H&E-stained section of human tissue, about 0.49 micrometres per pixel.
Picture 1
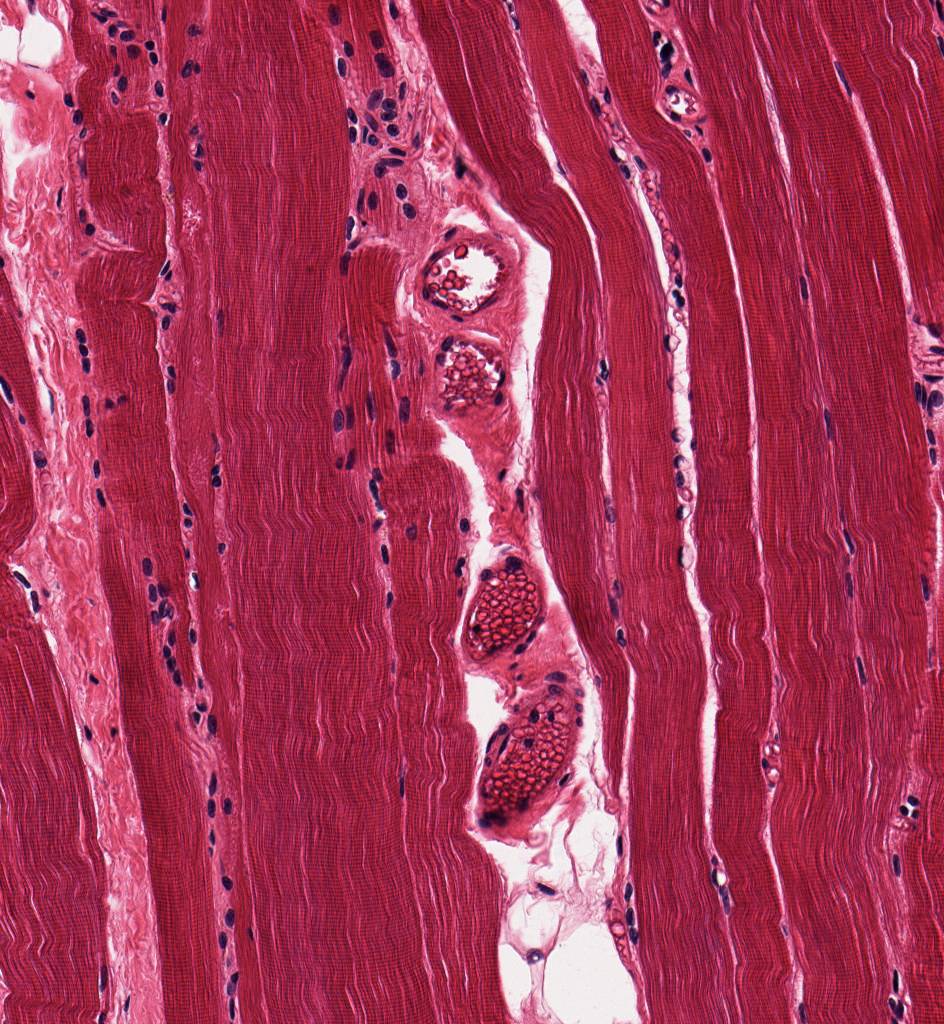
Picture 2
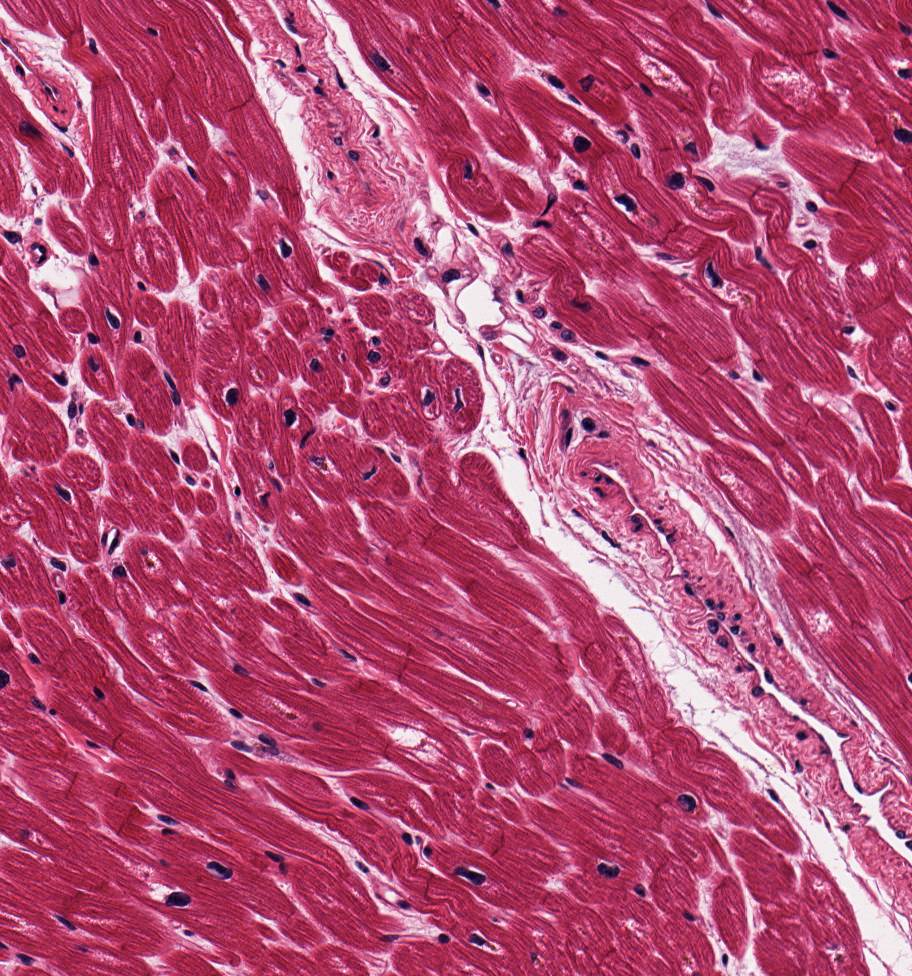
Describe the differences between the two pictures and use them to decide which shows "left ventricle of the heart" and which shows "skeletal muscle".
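Right, picture 1 is skeletal muscle and picture 2 is left ventricle of the heart. In picture 1, long parallel fibres, unbranched-looking, run top to bottom, deep even red and finely cross-striated across their width. Their nuclei are dark, flattened and elongated, lying at the fibre edges rather than the centres.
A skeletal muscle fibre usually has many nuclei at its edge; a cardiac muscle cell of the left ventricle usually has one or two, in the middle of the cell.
Picture 2's fibres mostly run diagonally, upper left to lower right, cross-striated as well but crossed by dark transverse intercalated discs.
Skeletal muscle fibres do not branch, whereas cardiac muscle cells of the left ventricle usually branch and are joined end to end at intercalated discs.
Between those fibres lie thin strands of stroma with scattered small dark nuclei.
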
